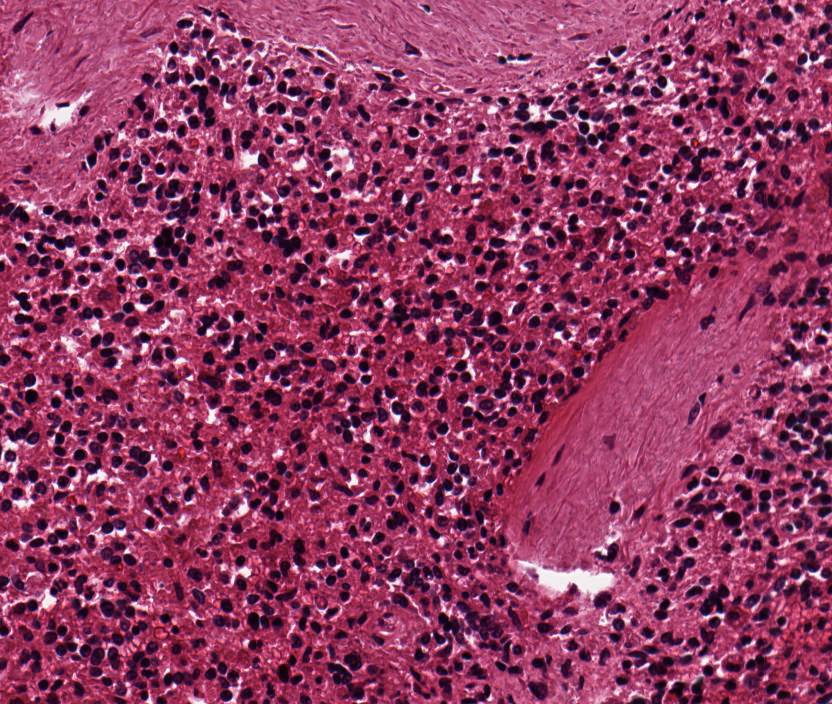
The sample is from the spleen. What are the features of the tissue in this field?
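Mostly this field is one dense, diffuse sheet of small round cells, with no glands and no other organised units. They're crowded, and their nuclei are small, round and darkly stained. In the pink fibrous bands you only get the odd scattered elongated nucleus. And no fat cells anywhere.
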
